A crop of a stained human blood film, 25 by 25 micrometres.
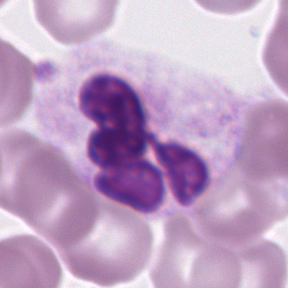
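Segmented neutrophil, the central cell in a stained smear of human peripheral blood. Notice how its nucleus is divided into several separate lobes. Follow the lobe on the right: a thin strand joins it to the others. The cytoplasm around them is plentiful and pale pinkish-lilac. Look closely and you will find it filled with fine pinkish-violet granules.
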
